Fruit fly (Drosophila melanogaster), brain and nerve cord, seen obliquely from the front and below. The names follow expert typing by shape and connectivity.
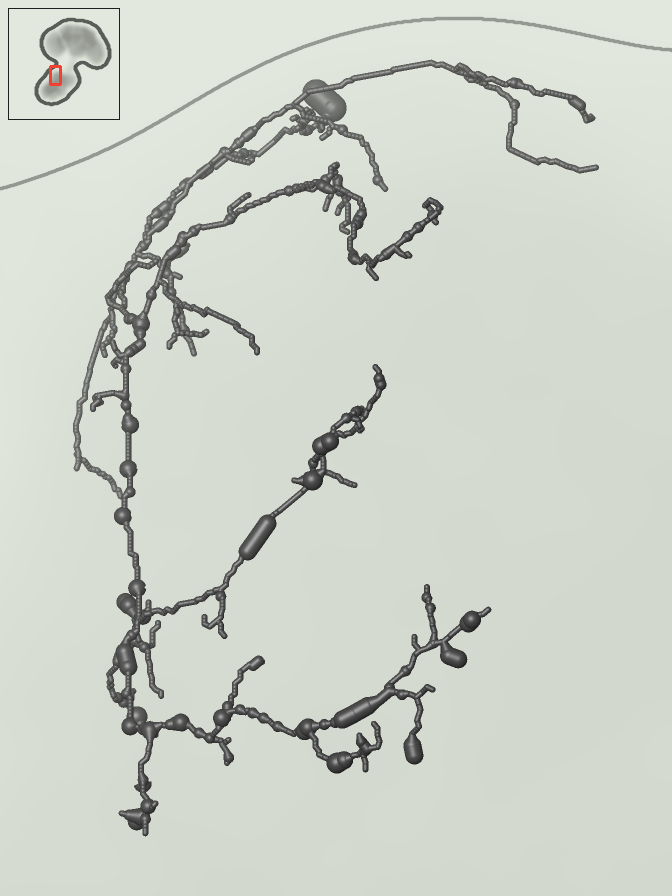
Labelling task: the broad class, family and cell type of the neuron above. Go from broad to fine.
nerve-cord intrinsic neuron; hemilineage 19A; IN19A115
